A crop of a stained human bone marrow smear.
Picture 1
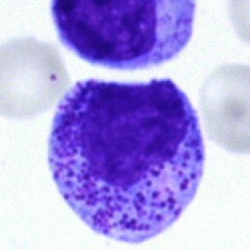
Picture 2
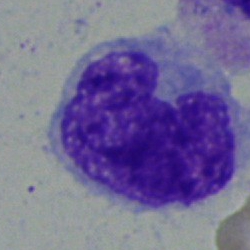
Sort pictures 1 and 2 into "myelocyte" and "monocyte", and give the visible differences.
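The myelocyte is shown in the first picture, the monocyte in the second. In the myelocyte, the nucleus lies toward the top of the cell, the chromatin stains dark purple, and no nucleoli are clearly visible.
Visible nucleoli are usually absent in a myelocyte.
Its cytoplasm is pale blue, holds many purple-red granules and shows no vacuoles. In the monocyte, the nucleus is folded, with a deep notch cutting in from its top edge, and it fills most of the cell.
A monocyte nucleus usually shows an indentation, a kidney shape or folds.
The cytoplasm is pale grey-blue and forms a thin rim around the nucleus, widest in the notch at the top; no granules can be seen in it.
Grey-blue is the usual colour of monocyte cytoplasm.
The outline of the monocyte is irregular and slightly wavy. The two differ in that granules are plentiful in the myelocyte cytoplasm and absent from the monocyte cytoplasm, and in that the monocyte nucleus is deeply notched and fills most of the cell.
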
